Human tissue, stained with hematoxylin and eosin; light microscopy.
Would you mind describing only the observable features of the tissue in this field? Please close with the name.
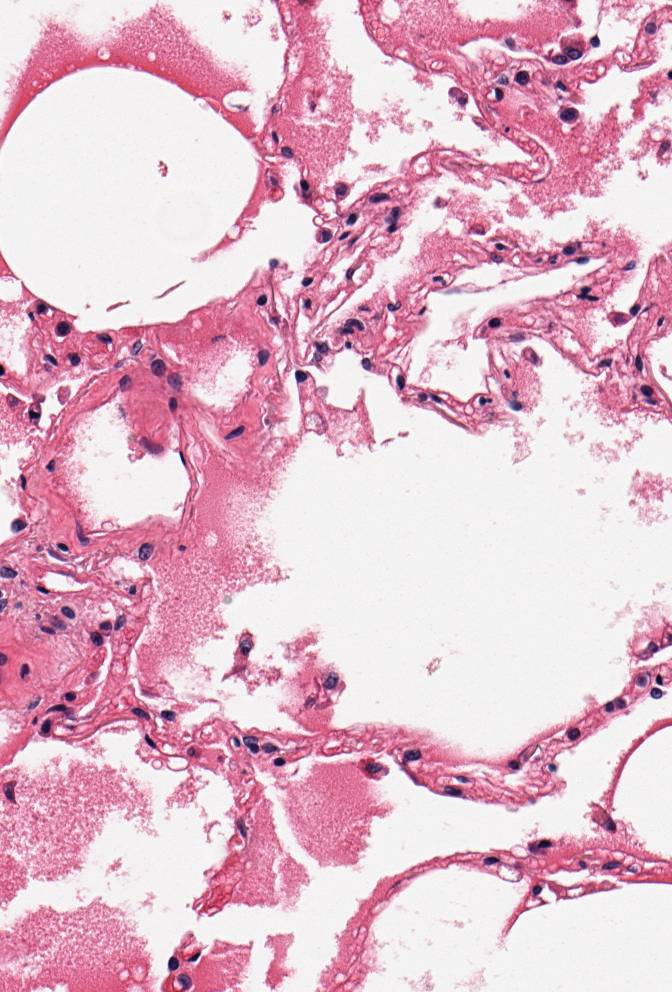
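The walls carry scattered small, dark, oval to elongated nuclei and are only one or two cells thick. Toward the left edge of the field the walls are broader and more cellular than elsewhere. The spaces contain only a few free cells, without dense clusters. No glands or muscle bundles are seen. The tissue is lung.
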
